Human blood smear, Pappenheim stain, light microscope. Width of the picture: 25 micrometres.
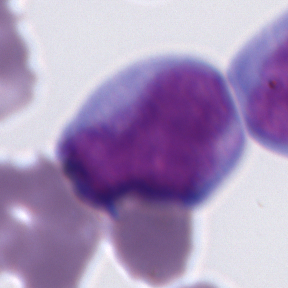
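Myeloblast at the centre of a stained human peripheral blood smear, light microscopy. The nucleus occupies most of the cell. The cytoplasm forms a narrow pale-blue rim, broadest along the upper-left edge. Neither granules nor vacuoles are visible in the cytoplasm.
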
